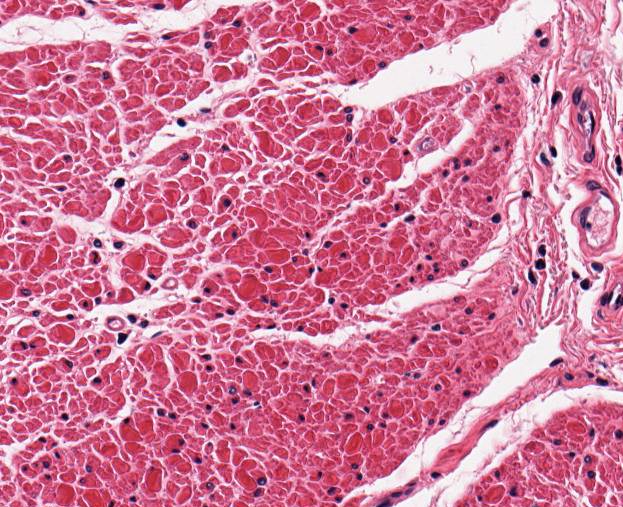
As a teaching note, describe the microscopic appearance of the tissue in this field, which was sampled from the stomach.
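Muscle cells fill nearly the whole field, cut mainly in cross section and seen as small polygonal pink profiles. White clefts running from the upper right toward the left divide the muscle into bundles. Small round dark-blue nuclei are scattered among the profiles, though most profiles show no nucleus. The muscle cytoplasm takes a strong, deep pink stain.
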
